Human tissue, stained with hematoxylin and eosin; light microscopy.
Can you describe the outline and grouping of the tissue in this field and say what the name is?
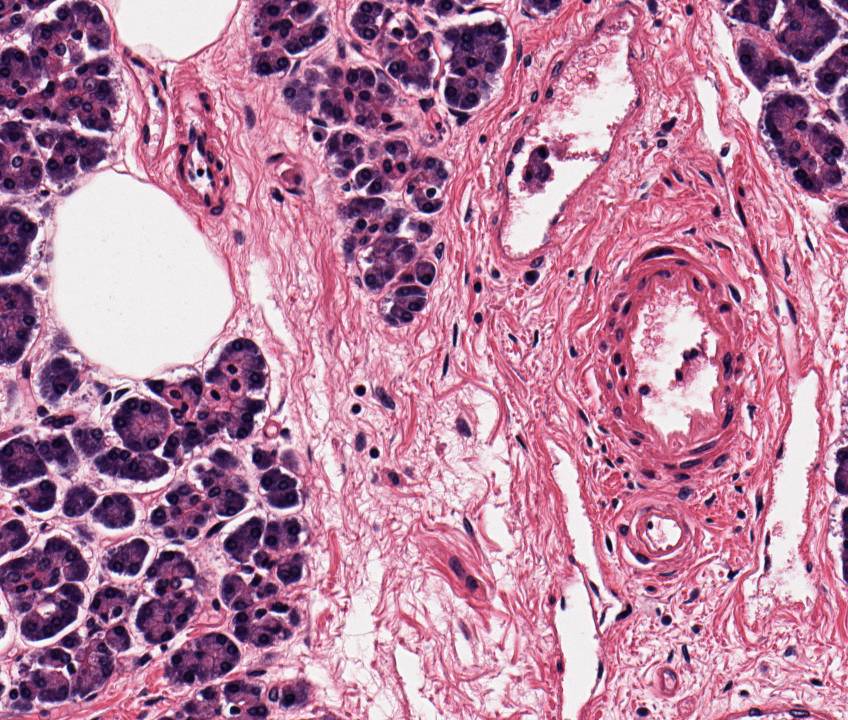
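The acini are small rounded clusters of cells whose cytoplasm stains deep purple, with round dark nuclei. Loose, wavy pink collagen runs mostly vertically through the central stroma, and a smaller round thick-walled vessel sits just below the larger artery. This is pancreas.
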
